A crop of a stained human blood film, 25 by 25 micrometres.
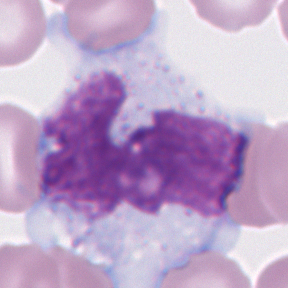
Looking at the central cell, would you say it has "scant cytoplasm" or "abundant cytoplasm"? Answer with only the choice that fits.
Abundant cytoplasm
